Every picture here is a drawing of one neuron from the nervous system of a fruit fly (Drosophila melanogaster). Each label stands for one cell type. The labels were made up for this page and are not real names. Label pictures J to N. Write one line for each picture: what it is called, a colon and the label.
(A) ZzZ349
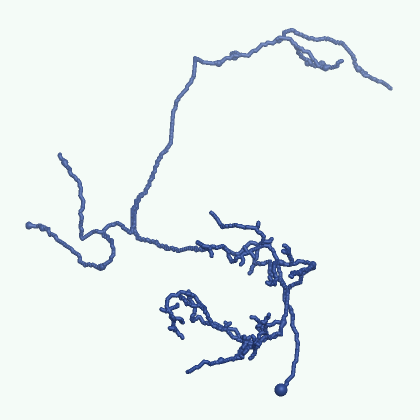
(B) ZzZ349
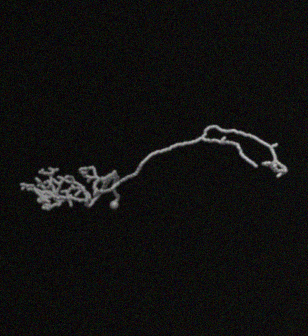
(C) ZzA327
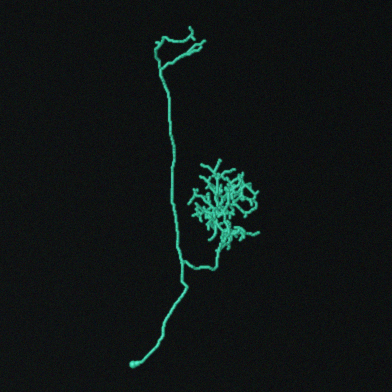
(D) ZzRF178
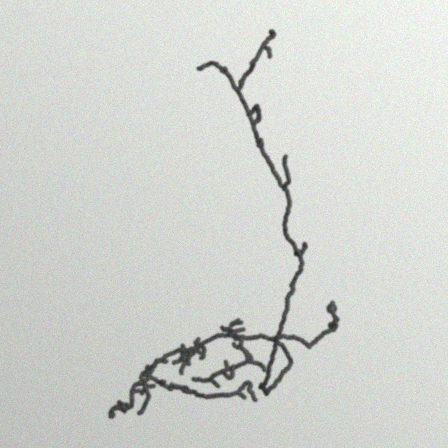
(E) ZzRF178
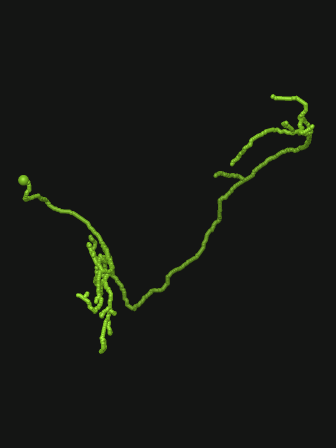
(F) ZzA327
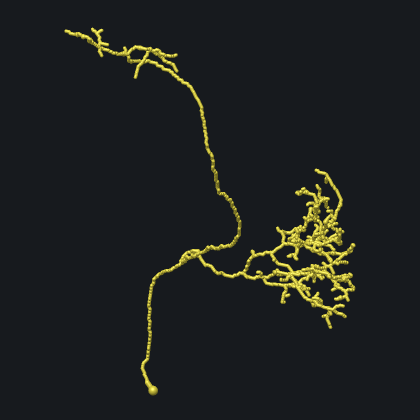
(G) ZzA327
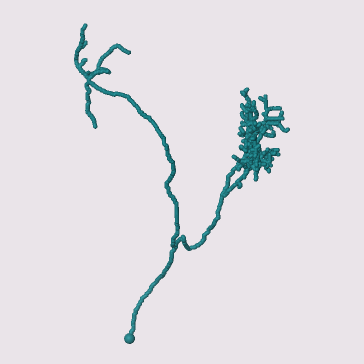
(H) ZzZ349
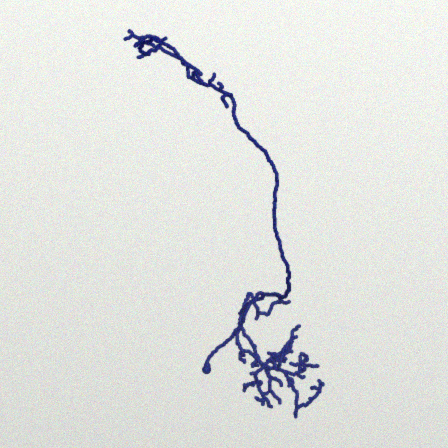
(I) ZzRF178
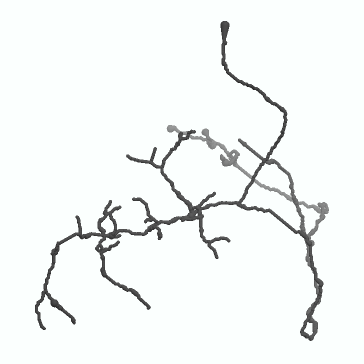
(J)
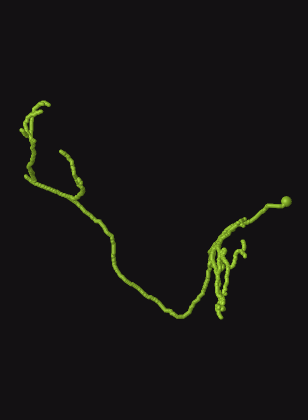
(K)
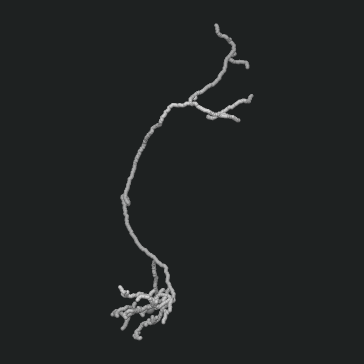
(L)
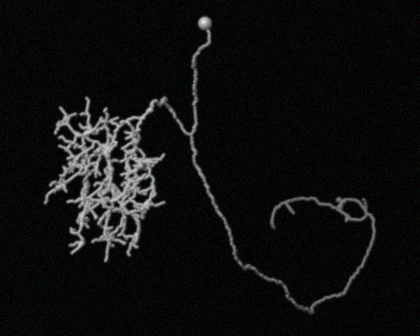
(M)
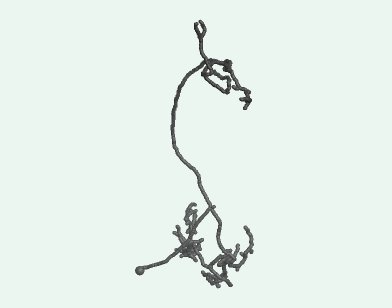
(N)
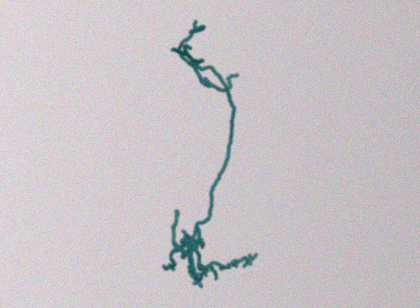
J: ZzRF178
K: ZzZ349
L: ZzA327
M: ZzZ349
N: ZzZ349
